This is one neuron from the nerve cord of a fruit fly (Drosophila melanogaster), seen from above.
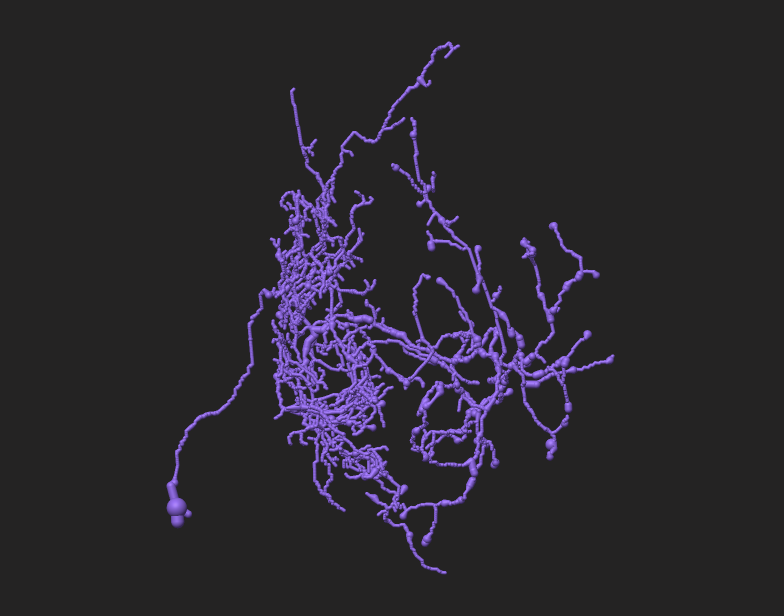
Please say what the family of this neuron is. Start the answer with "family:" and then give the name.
family: hemilineage 13B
